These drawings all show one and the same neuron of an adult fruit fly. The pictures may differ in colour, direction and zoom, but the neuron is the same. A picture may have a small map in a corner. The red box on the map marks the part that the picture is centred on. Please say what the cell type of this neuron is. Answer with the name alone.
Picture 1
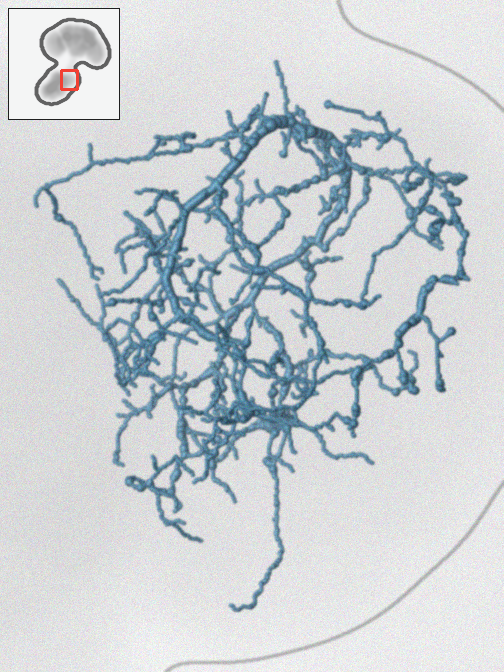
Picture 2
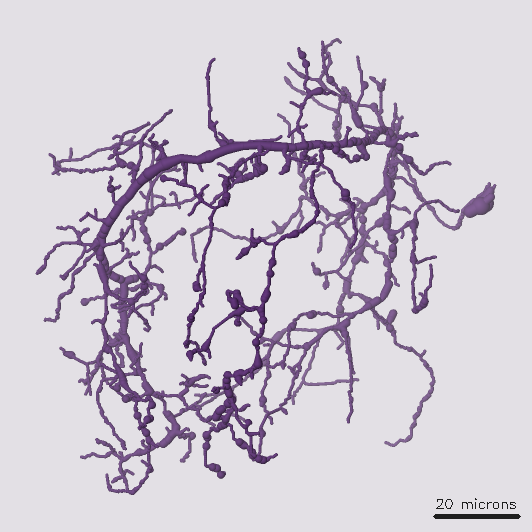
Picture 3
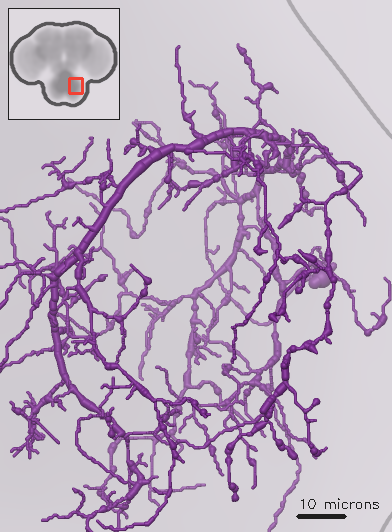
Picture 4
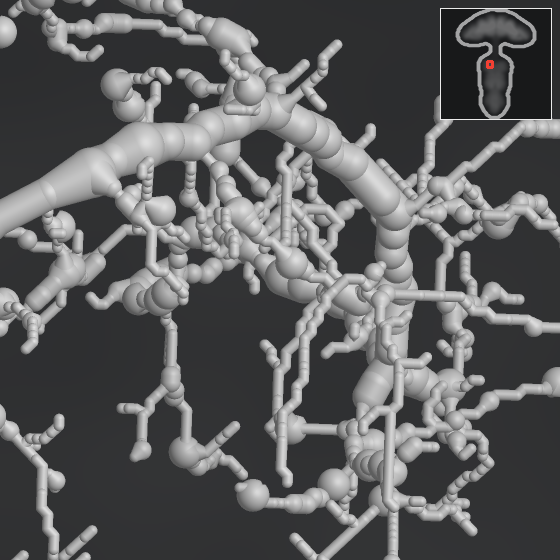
IN03A017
